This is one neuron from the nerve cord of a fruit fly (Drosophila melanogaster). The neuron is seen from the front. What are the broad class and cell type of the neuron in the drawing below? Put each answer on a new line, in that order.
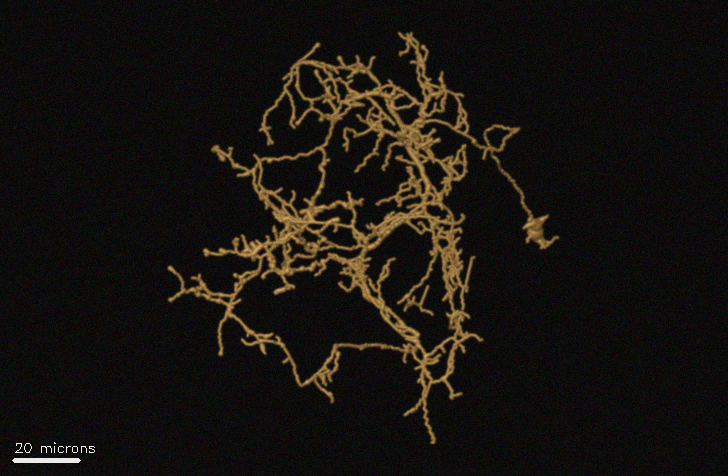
nerve-cord intrinsic neuron
INXXX101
